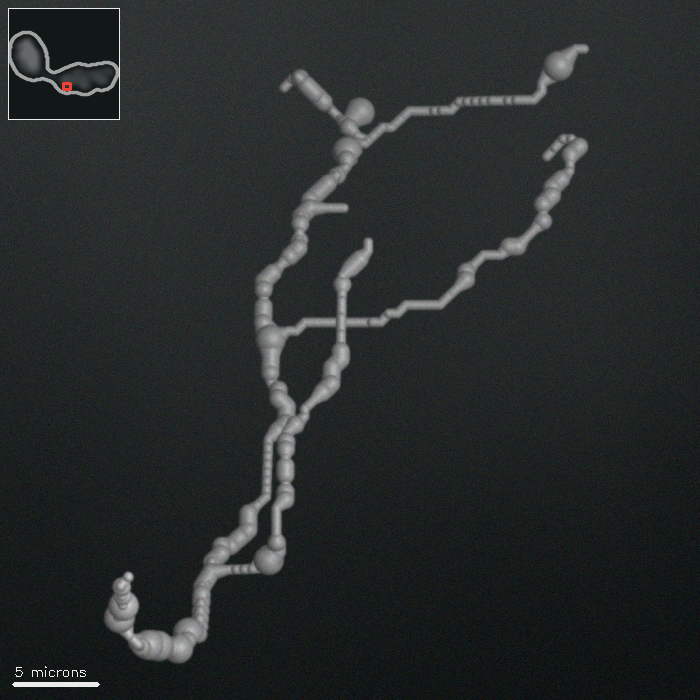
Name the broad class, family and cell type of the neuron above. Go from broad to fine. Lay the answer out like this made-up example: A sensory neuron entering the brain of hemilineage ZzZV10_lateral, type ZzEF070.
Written: A sensory neuron entering the nerve cord of class gustatory, type LgLG8.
